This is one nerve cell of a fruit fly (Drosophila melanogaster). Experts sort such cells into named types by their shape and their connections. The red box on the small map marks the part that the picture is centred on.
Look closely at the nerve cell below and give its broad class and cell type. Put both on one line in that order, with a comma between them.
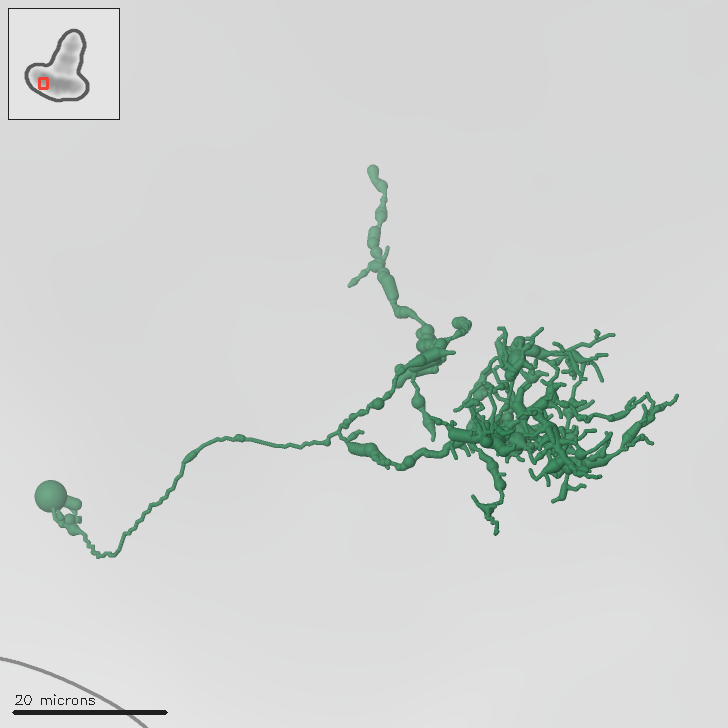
central-brain intrinsic neuron, WED063_a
